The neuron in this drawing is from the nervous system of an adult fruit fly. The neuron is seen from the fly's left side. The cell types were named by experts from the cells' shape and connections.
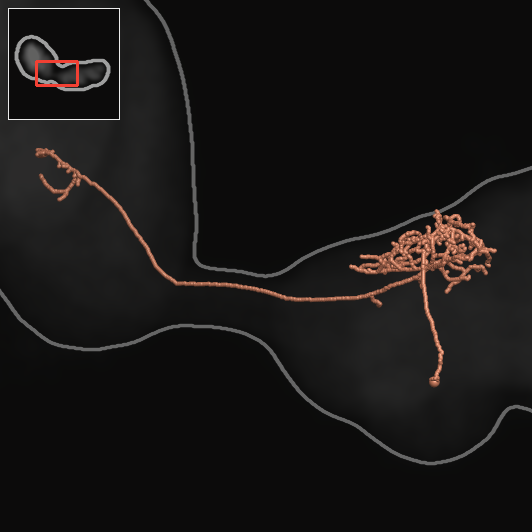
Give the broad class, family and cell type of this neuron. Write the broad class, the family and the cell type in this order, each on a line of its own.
ascending neuron
hemilineage 06A
AN06A062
